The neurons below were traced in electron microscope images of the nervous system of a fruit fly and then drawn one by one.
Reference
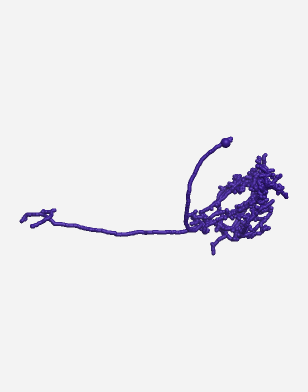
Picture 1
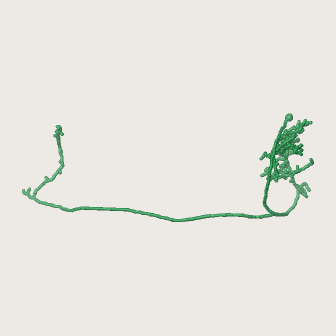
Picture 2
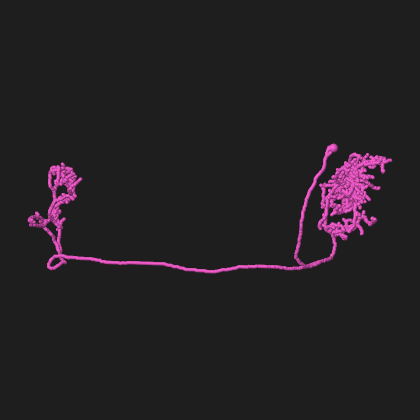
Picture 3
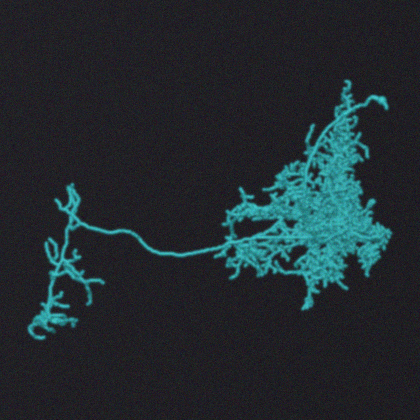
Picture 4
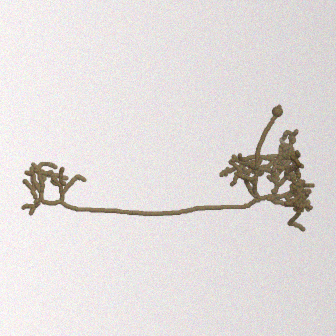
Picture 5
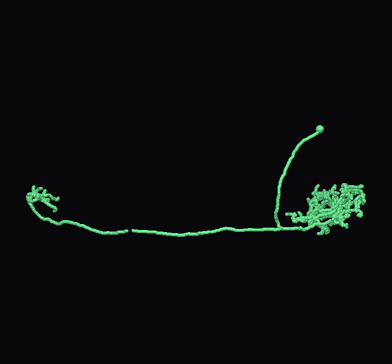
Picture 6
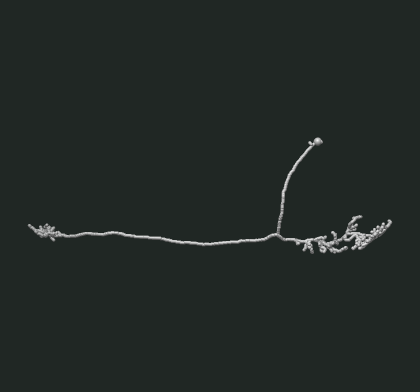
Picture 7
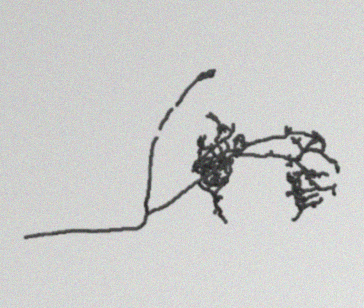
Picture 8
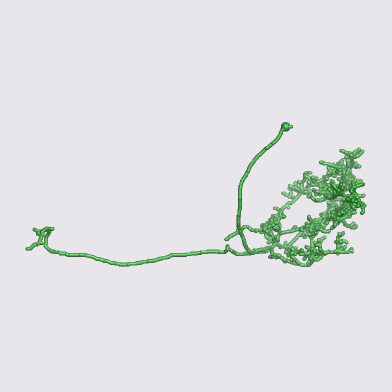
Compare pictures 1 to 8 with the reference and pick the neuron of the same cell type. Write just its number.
8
